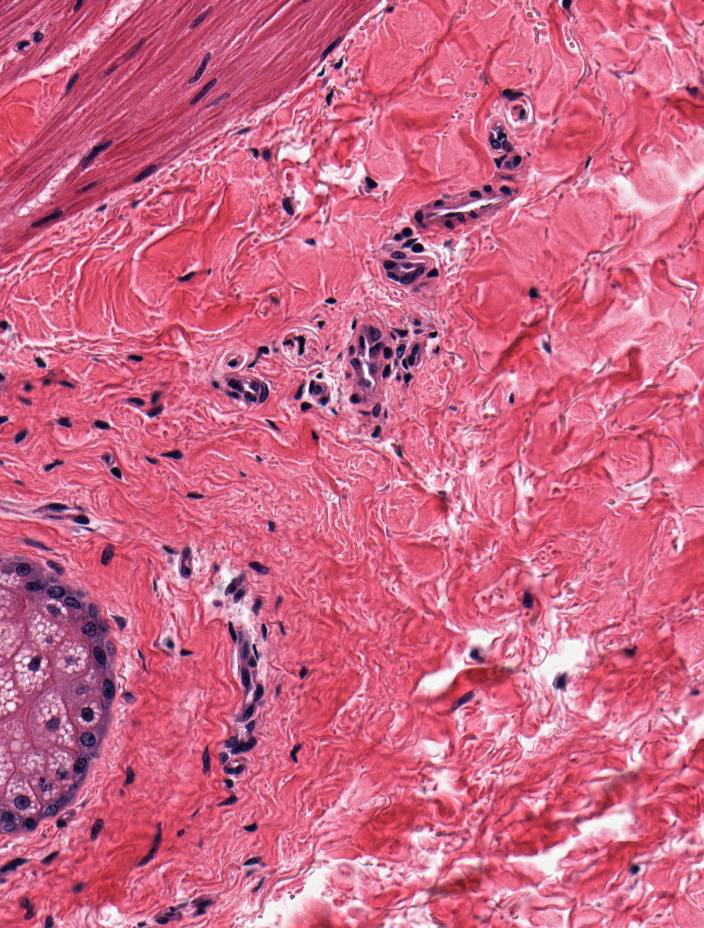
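Skin of the suprapubic region, H&E section. Most of what you're looking at is dense pink collagen bundles running in all sorts of directions. Down at the lower left edge there's part of a gland lobule, its cells with pale, finely vacuolated cytoplasm and a single row of small, dark, crowded nuclei along its border. Beside it a narrow vessel runs vertically.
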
